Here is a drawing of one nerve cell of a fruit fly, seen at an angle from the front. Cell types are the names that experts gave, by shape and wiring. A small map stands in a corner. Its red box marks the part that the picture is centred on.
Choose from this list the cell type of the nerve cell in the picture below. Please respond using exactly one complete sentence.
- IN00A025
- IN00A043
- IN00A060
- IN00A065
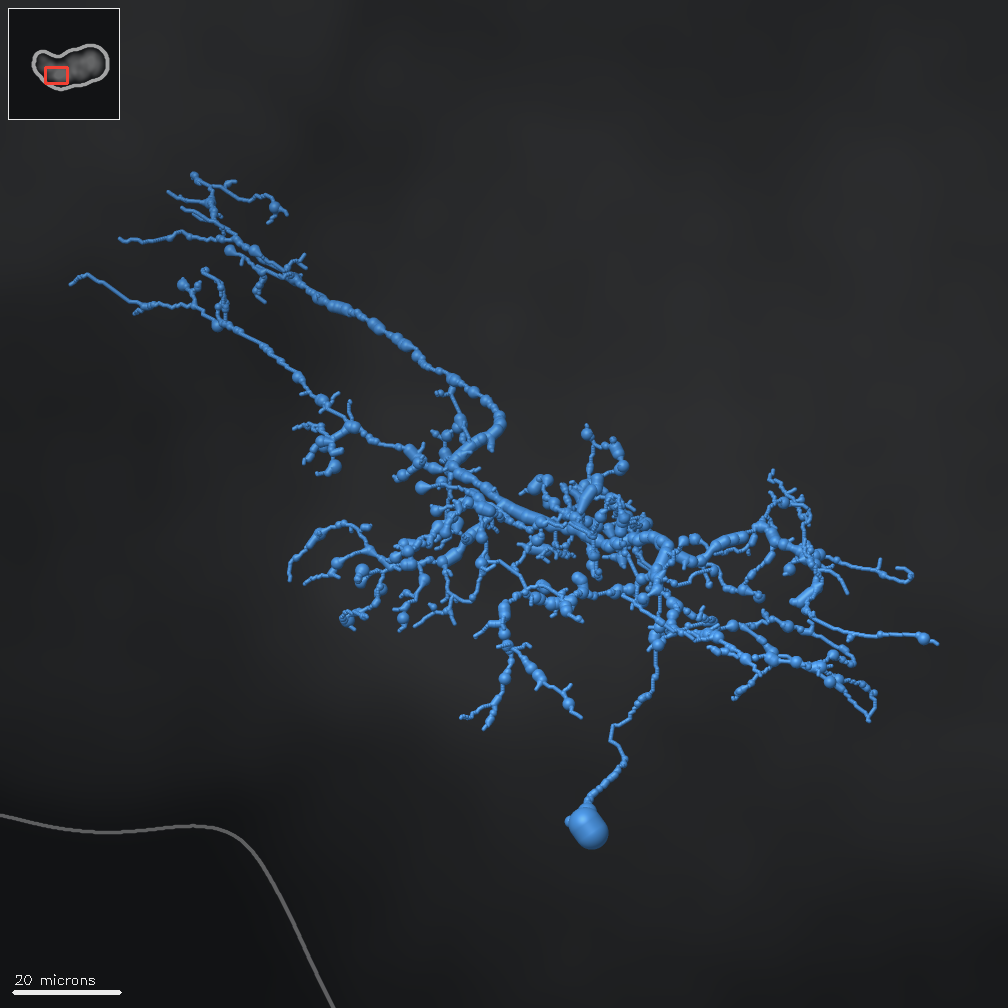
The cell type to which this nerve cell belongs is IN00A025.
